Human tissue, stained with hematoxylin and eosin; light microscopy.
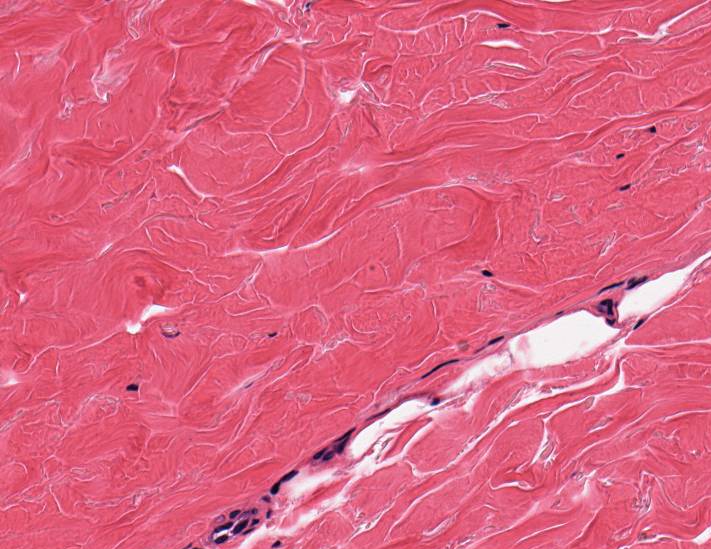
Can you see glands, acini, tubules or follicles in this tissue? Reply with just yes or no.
No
